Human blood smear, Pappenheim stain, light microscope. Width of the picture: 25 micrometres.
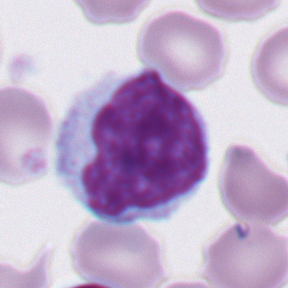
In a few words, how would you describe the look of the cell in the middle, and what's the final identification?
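Outline: roughly round, with no surface projections, and about 14 micrometres across. The nucleus measures about 13 by 11 micrometres and fills about 70% of the cell's area; its chromatin is dark purple and clumped, with paler patches between the clumps. Cytoplasm forms a crescent lying mostly on the left side of the nucleus and holds only fine, faint lilac granules. The cell is a typical lymphocyte.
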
